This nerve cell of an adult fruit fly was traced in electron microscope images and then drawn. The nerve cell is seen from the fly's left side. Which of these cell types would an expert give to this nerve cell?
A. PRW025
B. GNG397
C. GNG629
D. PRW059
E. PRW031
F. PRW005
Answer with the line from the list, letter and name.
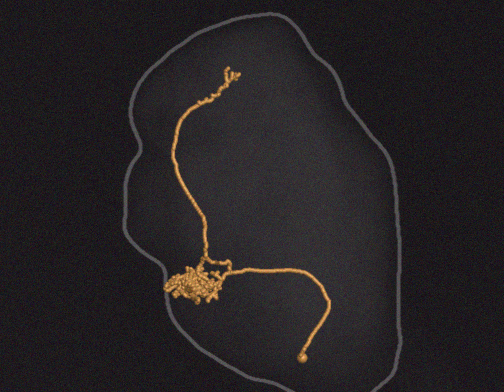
E. PRW031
